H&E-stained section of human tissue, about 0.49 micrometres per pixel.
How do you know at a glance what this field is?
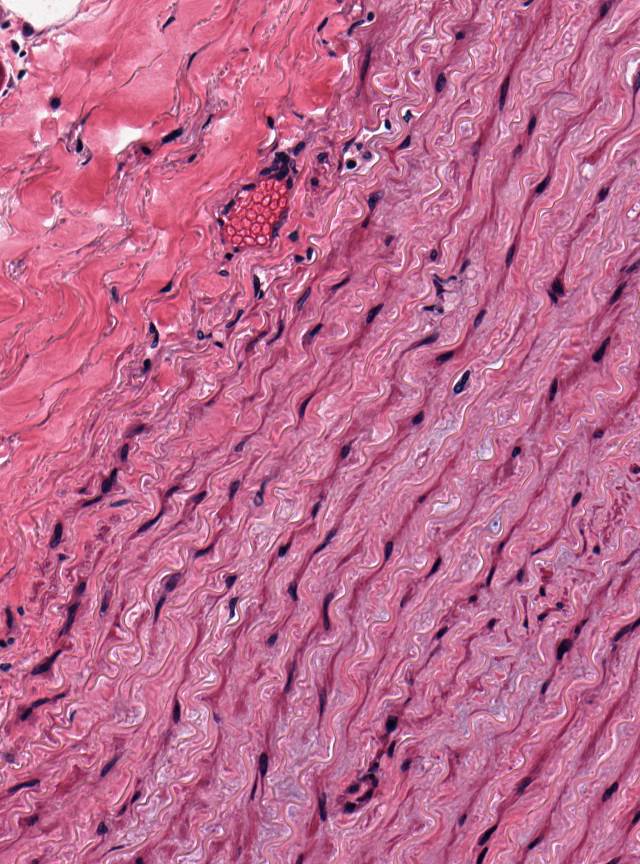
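Tunica media of an artery; checks follow. First, parallel bands of pink, tightly crimped, wavy fibres run diagonally from lower left to upper right across most of the field. Second, elongated dark nuclei lie between them, aligned with the bands.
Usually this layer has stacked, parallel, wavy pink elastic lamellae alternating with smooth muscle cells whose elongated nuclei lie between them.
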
